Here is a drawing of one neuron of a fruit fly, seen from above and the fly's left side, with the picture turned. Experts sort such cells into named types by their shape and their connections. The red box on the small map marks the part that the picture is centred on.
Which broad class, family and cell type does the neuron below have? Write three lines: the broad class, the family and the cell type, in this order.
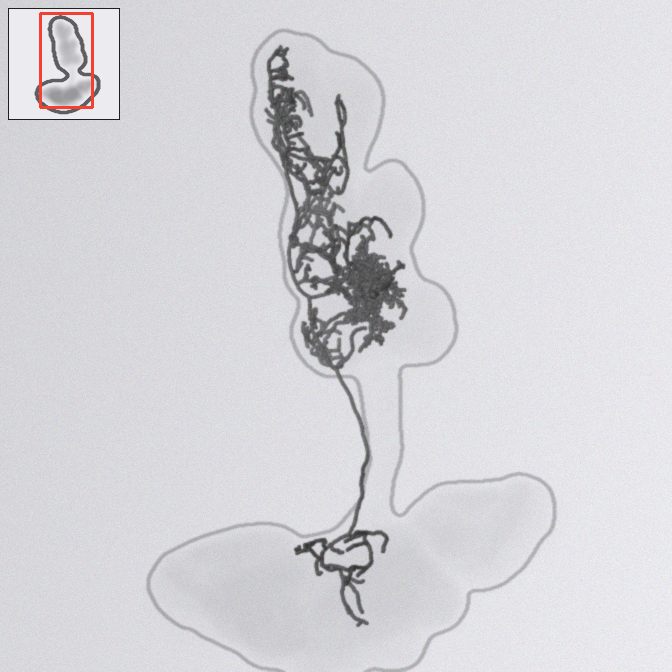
ascending neuron
hemilineage 19B
AN19B001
